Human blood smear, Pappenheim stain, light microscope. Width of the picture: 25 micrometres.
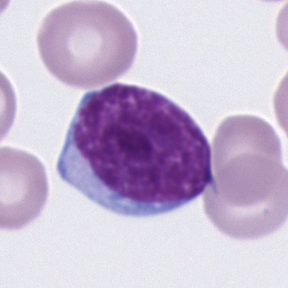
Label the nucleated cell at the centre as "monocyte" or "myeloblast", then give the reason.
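It's a myeloblast. Its nucleus is oval, about 13 by 9 micrometres, with a smooth outline and no notch or indentation.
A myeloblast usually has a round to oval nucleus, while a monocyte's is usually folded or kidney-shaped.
That nucleus fills about 80% of a cell of about 14 by 11 micrometres, leaving the pale blue cytoplasm mostly as a crescent on the lower-left side of the nucleus.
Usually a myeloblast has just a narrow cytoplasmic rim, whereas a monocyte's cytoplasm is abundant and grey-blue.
The chromatin is deep purple and patchy, with small paler spots.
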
